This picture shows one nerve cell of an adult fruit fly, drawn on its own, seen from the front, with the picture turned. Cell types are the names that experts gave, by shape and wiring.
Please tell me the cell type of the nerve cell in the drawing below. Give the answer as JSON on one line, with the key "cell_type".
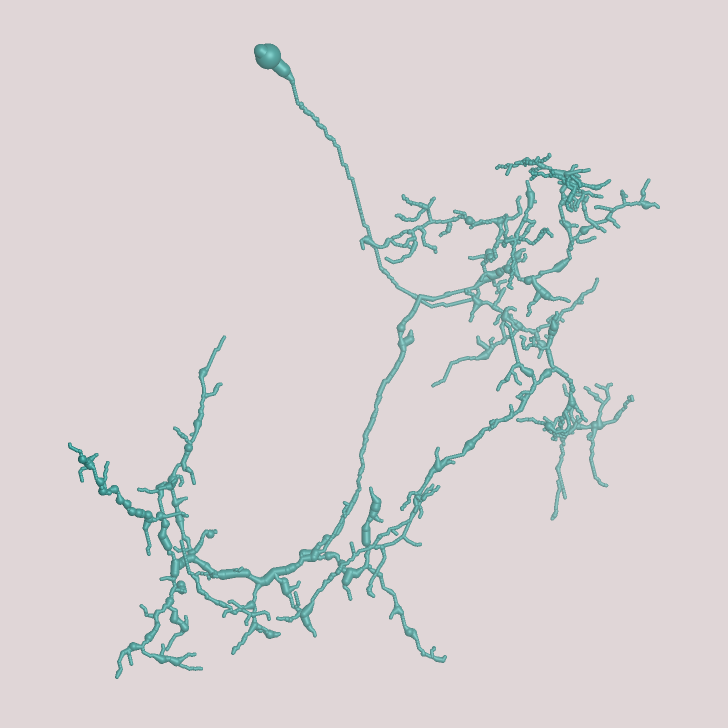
{"cell_type": "SLP360_c"}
